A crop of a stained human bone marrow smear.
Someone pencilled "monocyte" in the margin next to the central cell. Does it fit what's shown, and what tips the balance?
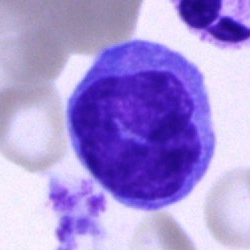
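Monocyte holds up here, and promyelocyte does not. On granules: none distinct can be seen in the cytoplasm.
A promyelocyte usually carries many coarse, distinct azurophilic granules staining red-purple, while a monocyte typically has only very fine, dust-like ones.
So the granule finding counts for monocyte and against promyelocyte. On chromatin: dark purple and finely textured, without coarse clumps. On outline: smooth and roughly round, with slightly flattened sides. On surroundings: a small cluster of purple platelet-like fragments lies just below and left of the cell.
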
